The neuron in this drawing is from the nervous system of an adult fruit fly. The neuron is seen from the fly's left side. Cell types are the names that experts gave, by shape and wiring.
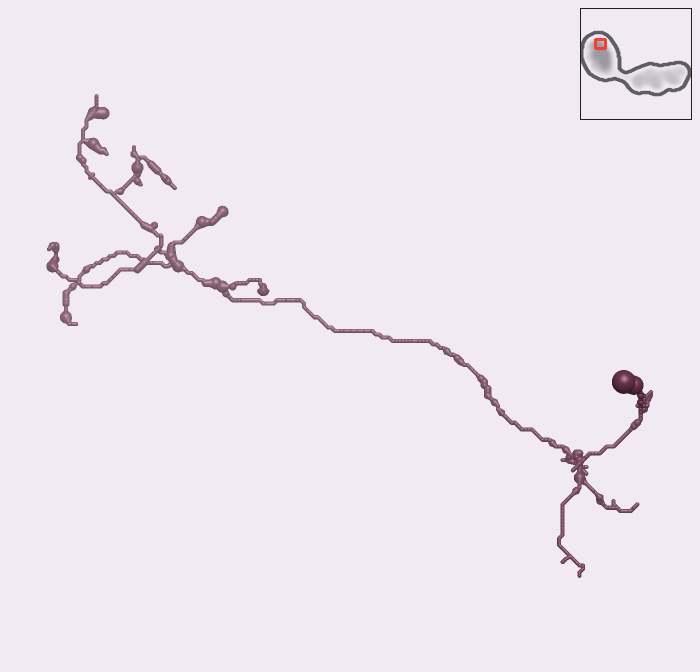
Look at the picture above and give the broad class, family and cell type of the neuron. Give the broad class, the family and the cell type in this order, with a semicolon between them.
central-brain intrinsic neuron; hemilineage DL2_dorsal; LHPV5g2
